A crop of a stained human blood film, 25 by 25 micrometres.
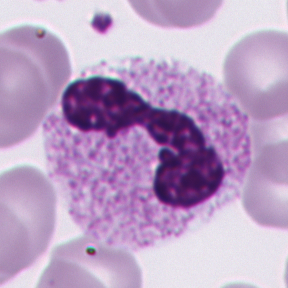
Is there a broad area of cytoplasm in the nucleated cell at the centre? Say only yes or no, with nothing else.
Yes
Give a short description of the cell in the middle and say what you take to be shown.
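The cell has a roughly round outline. Its nucleus lies diagonally, from upper left to lower right, and consists of two broad ends joined by a narrower middle portion. No nucleoli are visible. The cell is a segmented neutrophil.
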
